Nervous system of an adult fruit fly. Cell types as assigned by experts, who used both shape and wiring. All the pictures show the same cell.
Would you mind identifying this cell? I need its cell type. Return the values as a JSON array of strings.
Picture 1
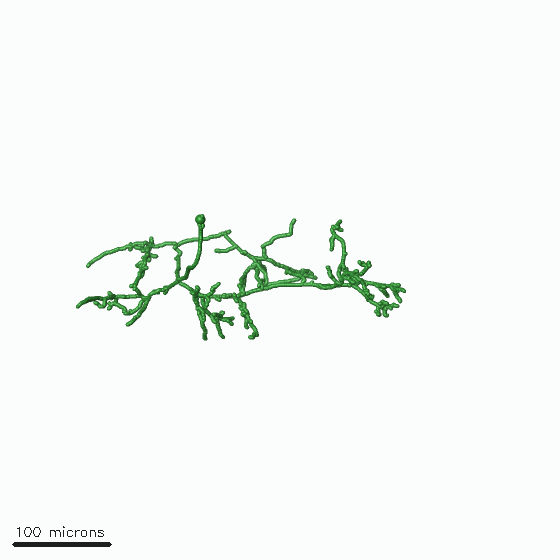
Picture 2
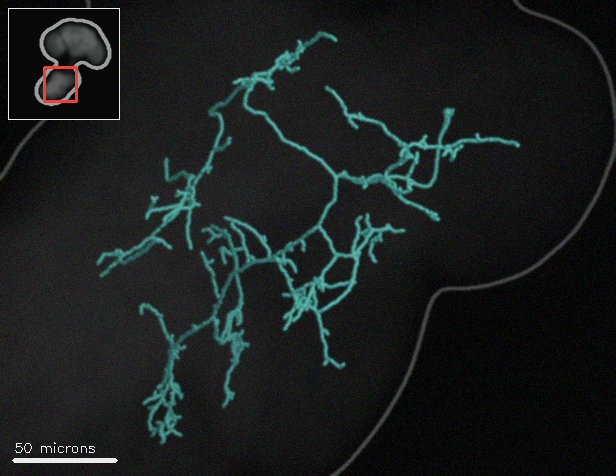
["IN18B037"]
